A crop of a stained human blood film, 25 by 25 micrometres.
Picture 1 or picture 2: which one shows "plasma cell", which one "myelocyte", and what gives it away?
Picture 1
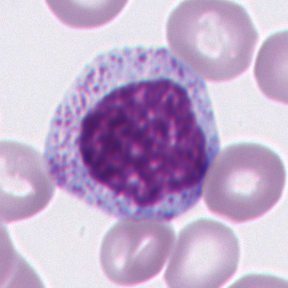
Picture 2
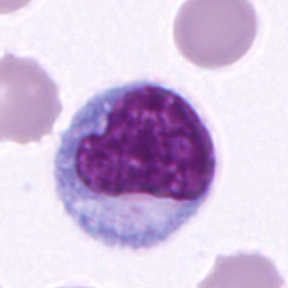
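In picture 1 is a myelocyte; in picture 2, a plasma cell. The outline of the myelocyte is slightly angular rather than smoothly round, while that of the plasma cell is round. In both cells the chromatin is clumped with paler gaps between the clumps. It is dark purple in the myelocyte and coarse, with darker purple patches, in the plasma cell.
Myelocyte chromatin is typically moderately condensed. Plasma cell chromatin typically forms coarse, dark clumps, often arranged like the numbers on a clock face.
The nucleus of the myelocyte is about 11 micrometres across. The nucleus of the plasma cell is about 12 by 10 micrometres and fills about 60% of the area of a cell about 14 micrometres across. It lies toward the cell's upper right and has a shallow notch in its upper left edge.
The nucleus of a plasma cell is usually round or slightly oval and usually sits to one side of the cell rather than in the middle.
The cytoplasm of the myelocyte is pale blue-grey, with fine pink-purple granules scattered through it. The cytoplasm of the plasma cell is pale greyish blue, with a pale, almost clear zone along the lower border of the nucleus. A red cell touches the myelocyte on its right side, whereas no red cell touches the plasma cell.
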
